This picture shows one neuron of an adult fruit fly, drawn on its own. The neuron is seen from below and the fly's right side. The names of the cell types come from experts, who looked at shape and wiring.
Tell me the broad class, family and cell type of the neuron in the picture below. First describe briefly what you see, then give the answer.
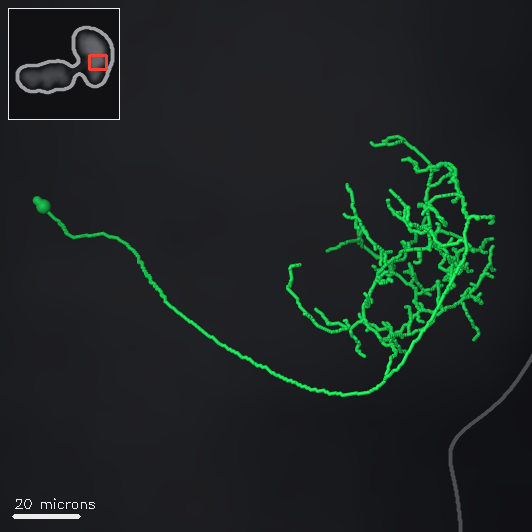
It is in the brain and does not reach the nerve cord. Its cell body lies on the left of the picture. By the scale bar it is about 140 microns wide in this view. It is a central-brain intrinsic neuron. Its family is hemilineage VLPp1. Its cell type is AVLP559.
